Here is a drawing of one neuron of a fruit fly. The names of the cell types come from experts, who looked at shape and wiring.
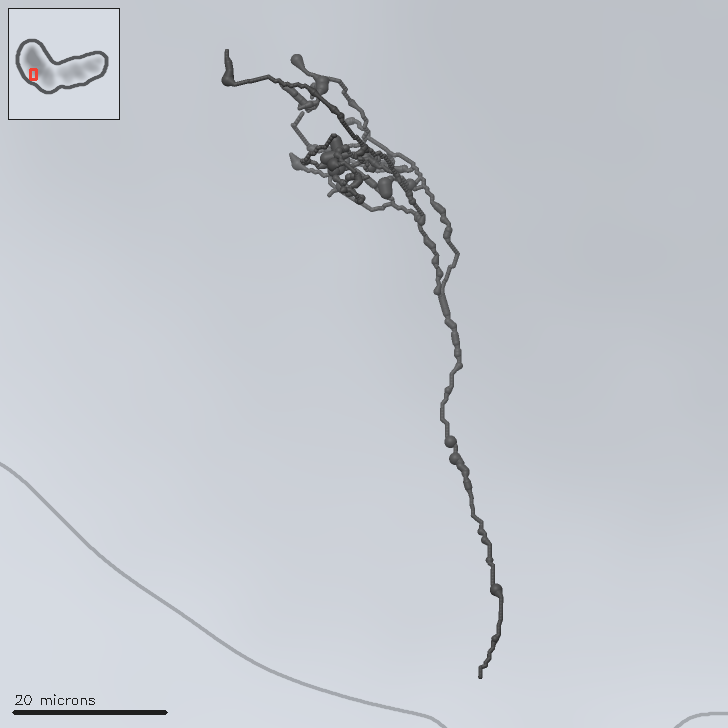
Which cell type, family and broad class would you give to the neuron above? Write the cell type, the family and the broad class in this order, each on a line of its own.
LB1d
class gustatory
sensory neuron entering the brain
